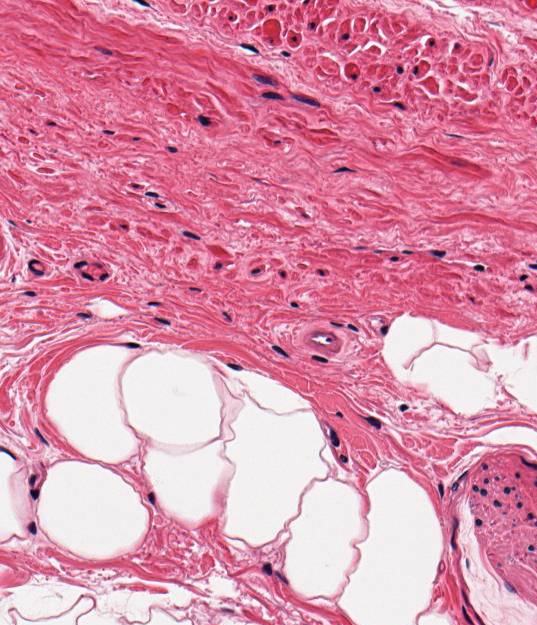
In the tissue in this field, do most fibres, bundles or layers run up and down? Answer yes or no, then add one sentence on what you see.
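No. In the upper half the collagen bundles run roughly horizontally across the field.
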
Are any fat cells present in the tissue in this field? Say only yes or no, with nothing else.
Yes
